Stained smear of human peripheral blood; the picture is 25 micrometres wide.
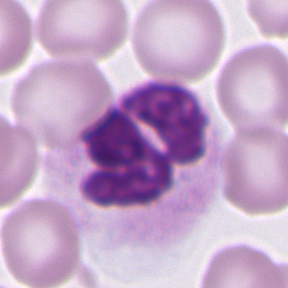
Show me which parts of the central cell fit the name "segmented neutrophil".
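The central cell is a segmented neutrophil, and its nucleus is divided into three lobes.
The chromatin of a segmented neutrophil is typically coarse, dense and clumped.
This matches the dark purple, coarsely clumped nuclear chromatin seen here.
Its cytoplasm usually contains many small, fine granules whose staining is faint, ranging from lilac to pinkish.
In agreement, the cytoplasm here holds fine, faint lilac granules. The cytoplasm is also plentiful and pale pinkish-lilac. None of the features seen conflicts with a segmented neutrophil.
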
